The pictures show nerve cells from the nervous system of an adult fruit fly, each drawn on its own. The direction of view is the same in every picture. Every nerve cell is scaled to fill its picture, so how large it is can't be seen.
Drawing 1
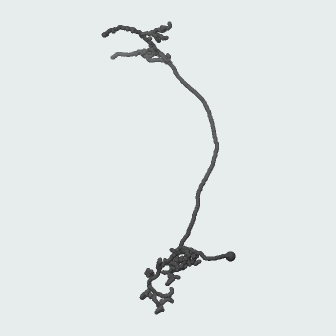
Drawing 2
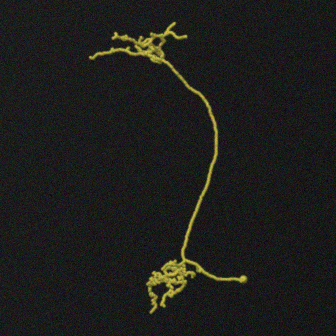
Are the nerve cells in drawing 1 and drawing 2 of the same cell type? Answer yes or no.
yes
